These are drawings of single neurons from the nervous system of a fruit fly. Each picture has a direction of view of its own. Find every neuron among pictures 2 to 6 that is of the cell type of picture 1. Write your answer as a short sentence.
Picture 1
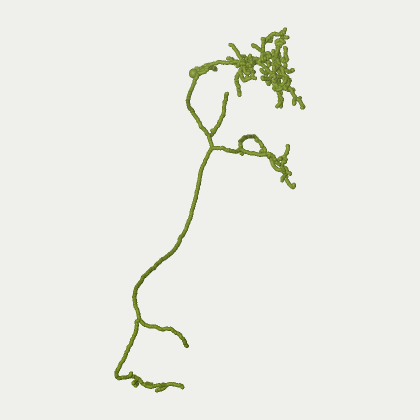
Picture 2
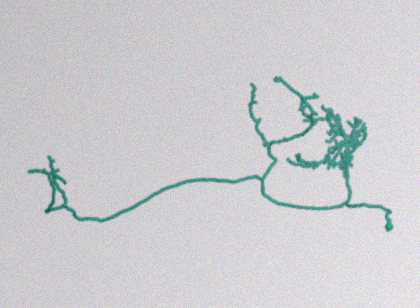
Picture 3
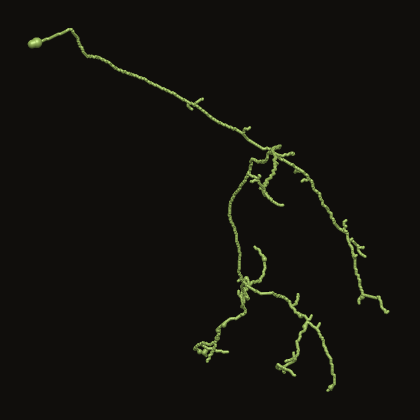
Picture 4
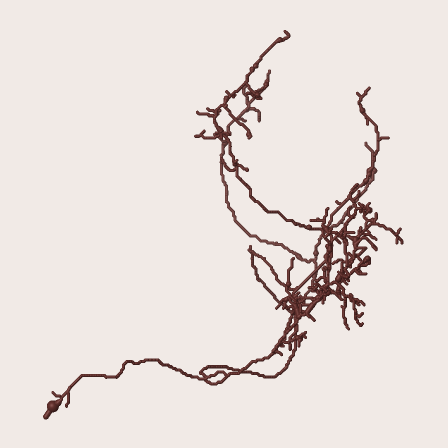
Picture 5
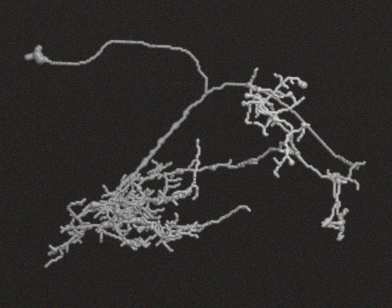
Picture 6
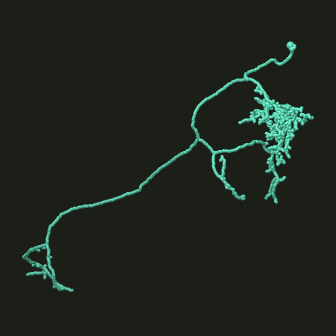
Picture 2, picture 4, picture 5 and picture 6 are of the same cell type.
